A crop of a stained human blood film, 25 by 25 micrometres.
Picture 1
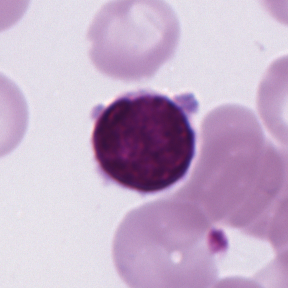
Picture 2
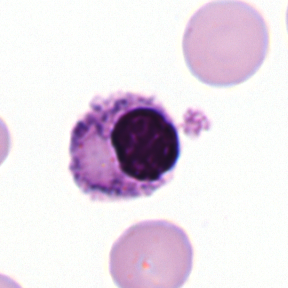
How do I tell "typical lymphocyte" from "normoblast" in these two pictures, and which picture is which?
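Picture 1: typical lymphocyte. Picture 2: normoblast. Picture 1, nucleus: round, about 9 micrometres across; chromatin dark purple, densely clumped; no nucleoli seen. Picture 1, cytoplasm: only a very thin, pale rim, no granules; no vacuoles in the cell. Small pale grey-blue fragments on the upper edge of the cell. Picture 2, nucleus: chromatin dense, dark purple, coarsely clumped; no nucleolus seen. Picture 2, cytoplasm: mostly on the left side of the nucleus, pale pinkish-lilac next to it. Outline irregular and ragged; a small separate granular purple fragment just beyond the upper right edge.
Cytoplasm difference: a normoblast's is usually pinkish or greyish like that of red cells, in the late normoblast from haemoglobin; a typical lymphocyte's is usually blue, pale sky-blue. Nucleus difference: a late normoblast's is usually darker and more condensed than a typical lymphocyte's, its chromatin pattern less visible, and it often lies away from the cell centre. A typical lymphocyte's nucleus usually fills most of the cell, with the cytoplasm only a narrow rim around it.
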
